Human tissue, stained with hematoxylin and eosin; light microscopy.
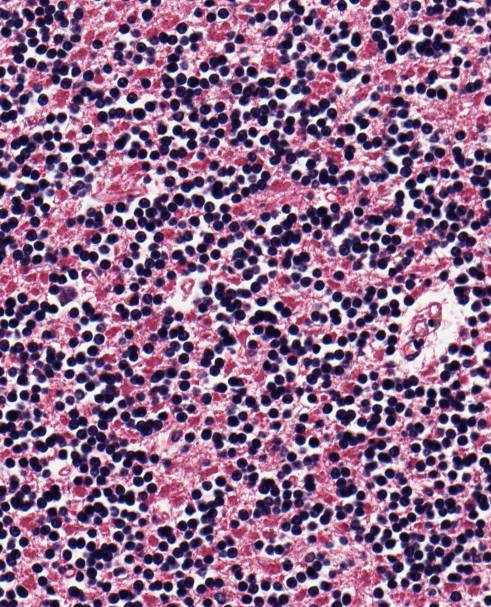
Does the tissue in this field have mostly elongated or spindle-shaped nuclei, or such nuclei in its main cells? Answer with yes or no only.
No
